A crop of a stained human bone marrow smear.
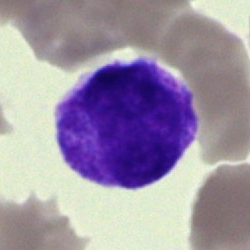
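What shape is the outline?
Roughly round.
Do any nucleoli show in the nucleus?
None can be seen; the picture is slightly out of focus, which softens the chromatin detail.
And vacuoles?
None are visible in the cell.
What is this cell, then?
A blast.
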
